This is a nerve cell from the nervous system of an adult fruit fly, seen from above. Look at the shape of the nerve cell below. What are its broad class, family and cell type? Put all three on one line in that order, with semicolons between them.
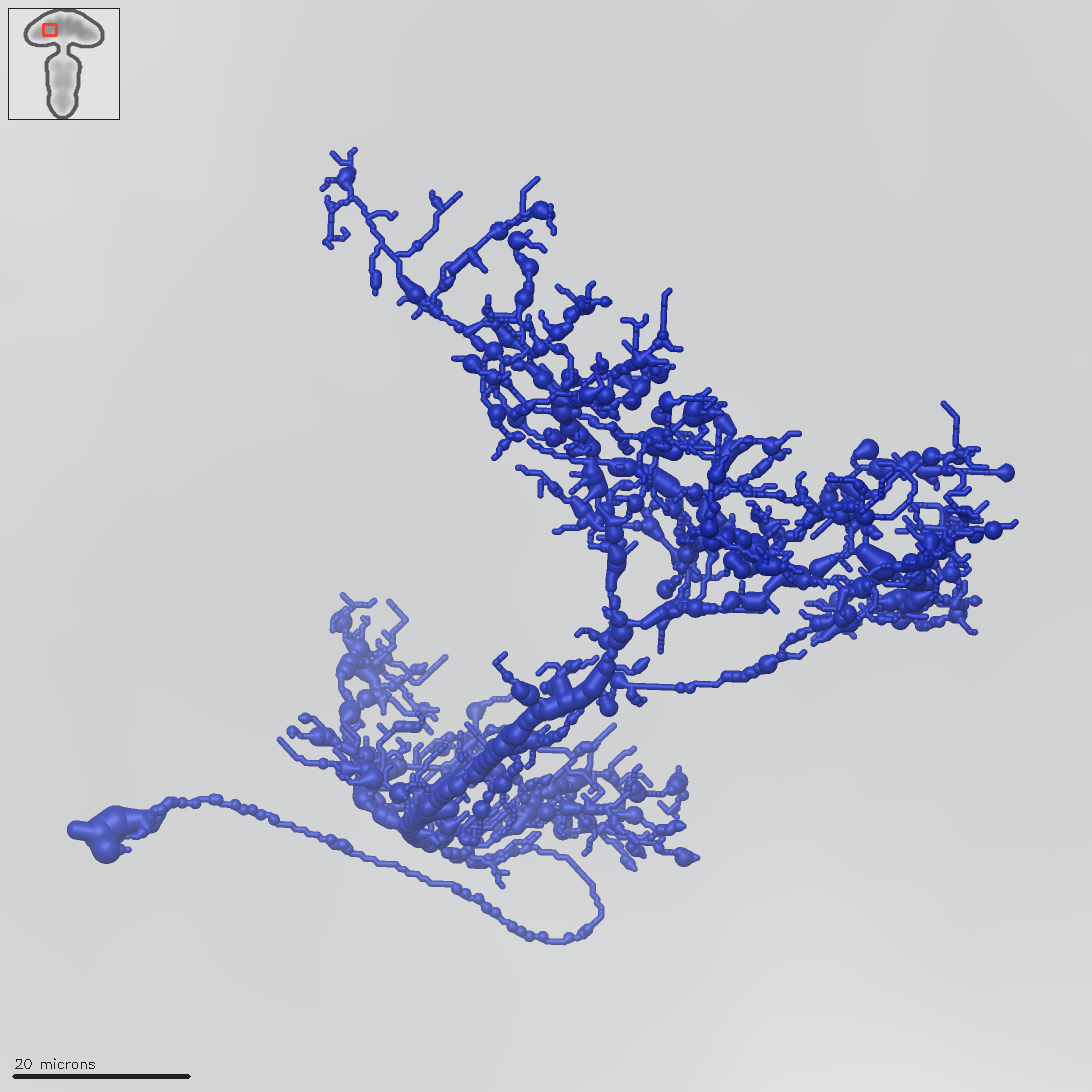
central-brain intrinsic neuron; hemilineage SLPpl2; SLP365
